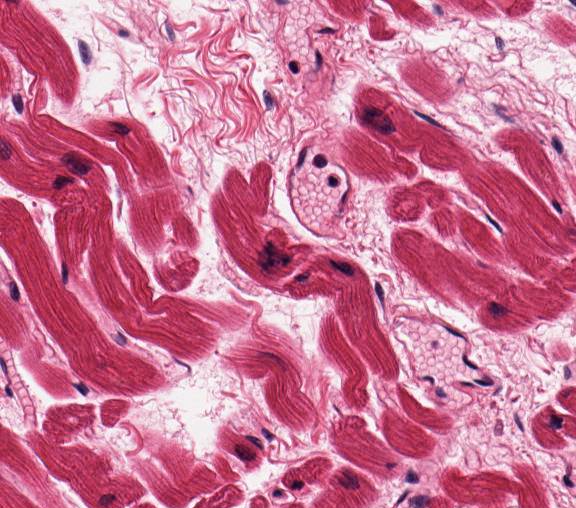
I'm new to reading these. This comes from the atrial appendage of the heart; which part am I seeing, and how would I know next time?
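Myocardium: pink, striated muscle fibres fill most of the field, wavy and bent in several directions.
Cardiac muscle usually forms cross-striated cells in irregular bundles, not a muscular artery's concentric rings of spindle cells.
Pale loose connective tissue with spindle-shaped nuclei separates them. Two rounded bundles holding a honeycomb of small round profiles sit centrally and lower right.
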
